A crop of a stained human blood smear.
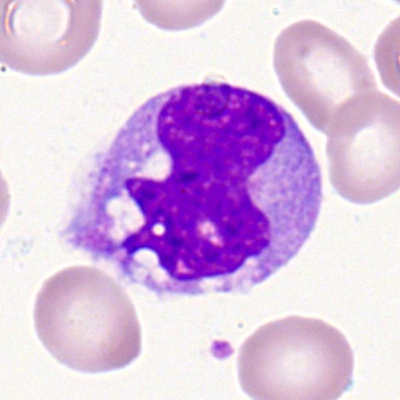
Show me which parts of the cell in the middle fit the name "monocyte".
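The nucleus is irregular and folded, notched from both sides.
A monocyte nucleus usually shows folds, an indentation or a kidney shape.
Fine, dust-like lilac granules lie in the cytoplasm.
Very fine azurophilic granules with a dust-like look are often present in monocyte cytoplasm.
A few small clear vacuoles lie along the left side of the nucleus.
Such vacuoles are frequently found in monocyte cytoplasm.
A moderate rim of pale grey-blue cytoplasm surrounds the nucleus. These features fit a monocyte.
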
